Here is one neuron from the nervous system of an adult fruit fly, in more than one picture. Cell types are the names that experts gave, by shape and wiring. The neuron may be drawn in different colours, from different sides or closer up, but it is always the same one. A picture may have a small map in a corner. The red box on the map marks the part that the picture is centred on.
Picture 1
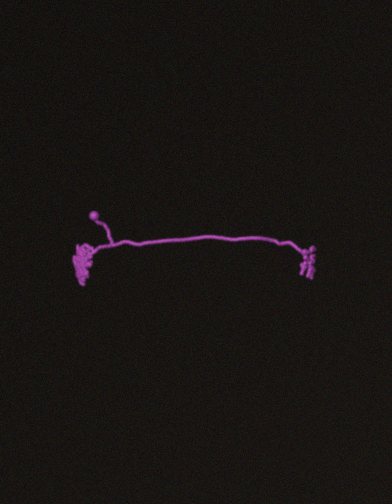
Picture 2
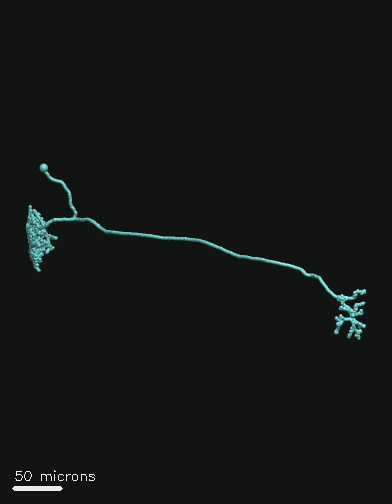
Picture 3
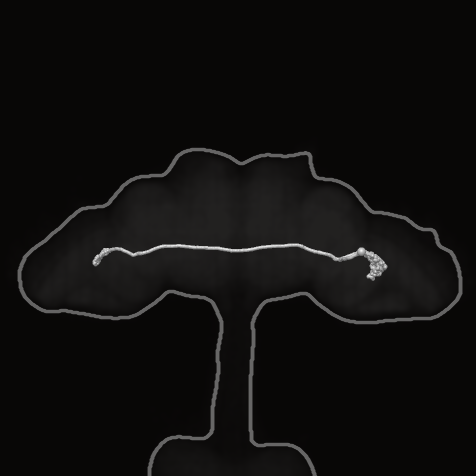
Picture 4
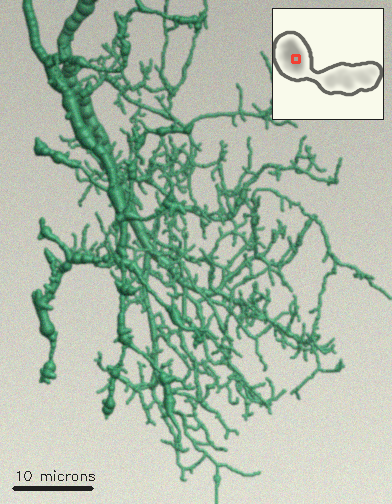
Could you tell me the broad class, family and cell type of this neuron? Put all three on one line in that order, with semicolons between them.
optic-lobe intrinsic neuron; hemilineage VPNp1_lateral; LC14a-1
